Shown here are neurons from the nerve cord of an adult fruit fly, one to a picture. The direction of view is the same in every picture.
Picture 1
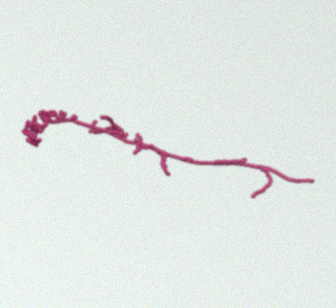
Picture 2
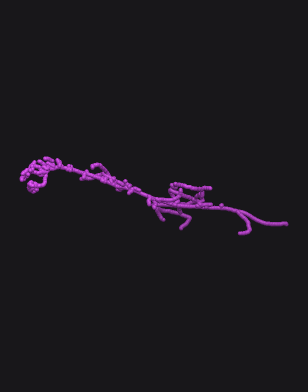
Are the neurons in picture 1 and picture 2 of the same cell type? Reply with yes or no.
no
